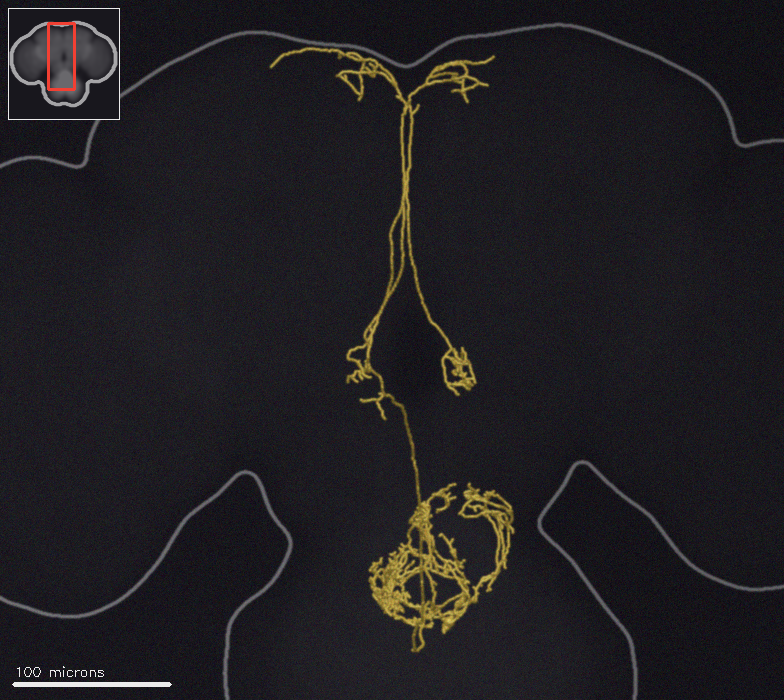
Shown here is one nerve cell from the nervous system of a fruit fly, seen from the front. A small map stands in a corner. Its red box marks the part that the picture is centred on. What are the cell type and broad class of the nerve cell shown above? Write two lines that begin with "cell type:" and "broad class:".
cell type: ANXXX150
broad class: ascending neuron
